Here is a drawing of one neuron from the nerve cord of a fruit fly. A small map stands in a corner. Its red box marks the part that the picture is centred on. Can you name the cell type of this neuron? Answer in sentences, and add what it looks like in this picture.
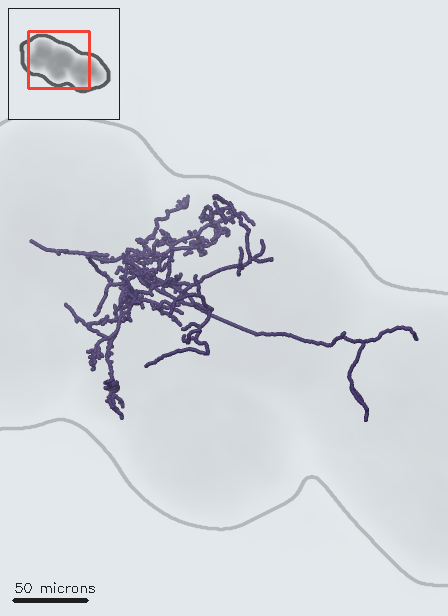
The cell type is vPR6. It is a nerve-cord intrinsic neuron. From left to right in the picture it spans about 250 microns. Dozens of branch ends can be seen.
